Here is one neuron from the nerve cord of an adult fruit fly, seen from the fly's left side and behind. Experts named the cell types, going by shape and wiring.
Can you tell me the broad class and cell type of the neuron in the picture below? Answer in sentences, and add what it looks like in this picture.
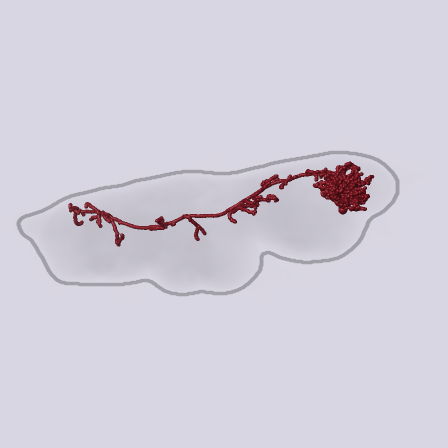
This is a nerve-cord intrinsic neuron. The cell type is INXXX126. In this view it is more than twice as wide as it is tall.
